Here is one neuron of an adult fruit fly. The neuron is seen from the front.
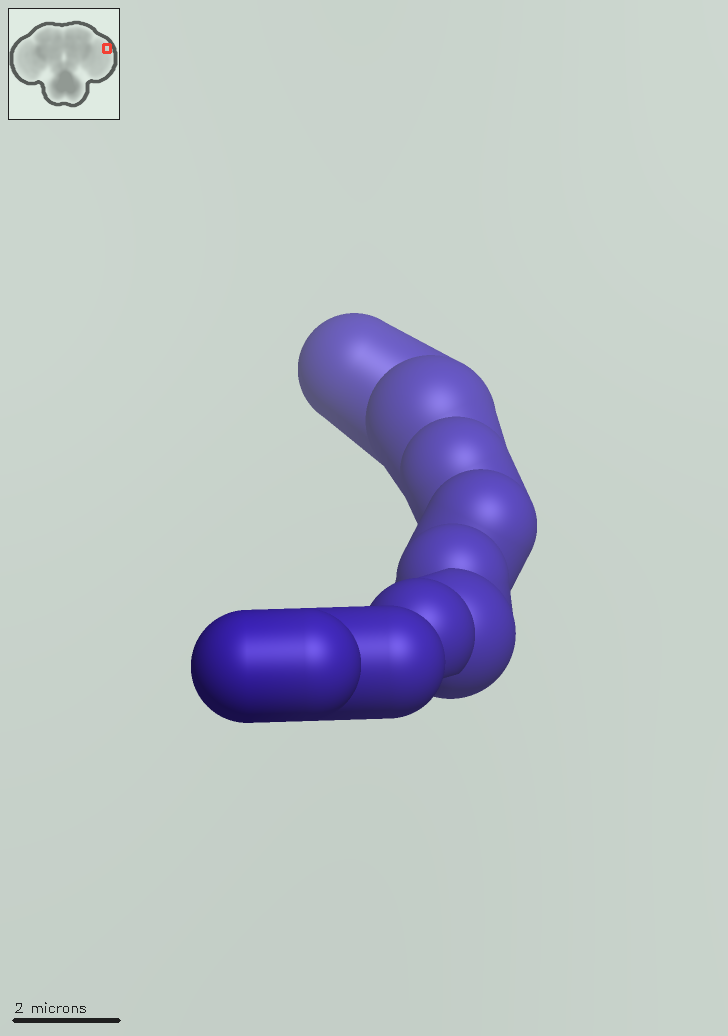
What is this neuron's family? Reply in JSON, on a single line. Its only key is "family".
{"family": "class visual"}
